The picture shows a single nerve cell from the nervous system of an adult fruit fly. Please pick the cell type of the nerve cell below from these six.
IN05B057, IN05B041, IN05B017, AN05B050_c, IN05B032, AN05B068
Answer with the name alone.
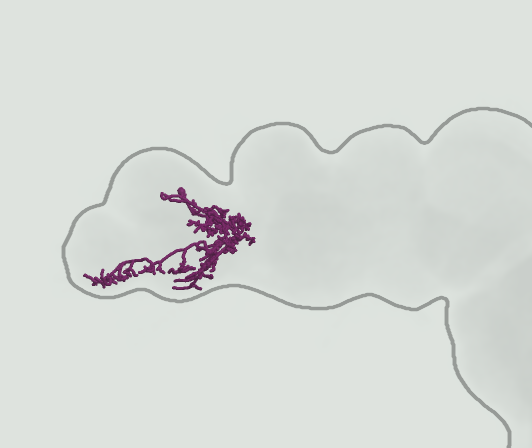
IN05B041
